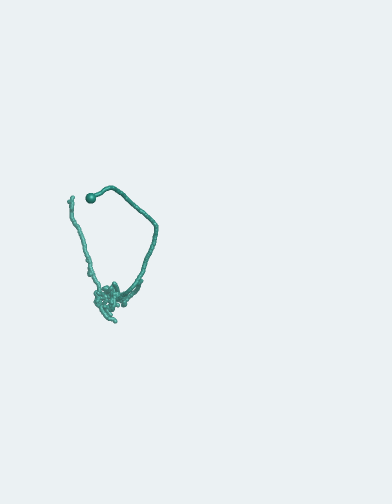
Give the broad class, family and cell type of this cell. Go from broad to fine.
central-brain intrinsic neuron; hemilineage WEDd1; CB1268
